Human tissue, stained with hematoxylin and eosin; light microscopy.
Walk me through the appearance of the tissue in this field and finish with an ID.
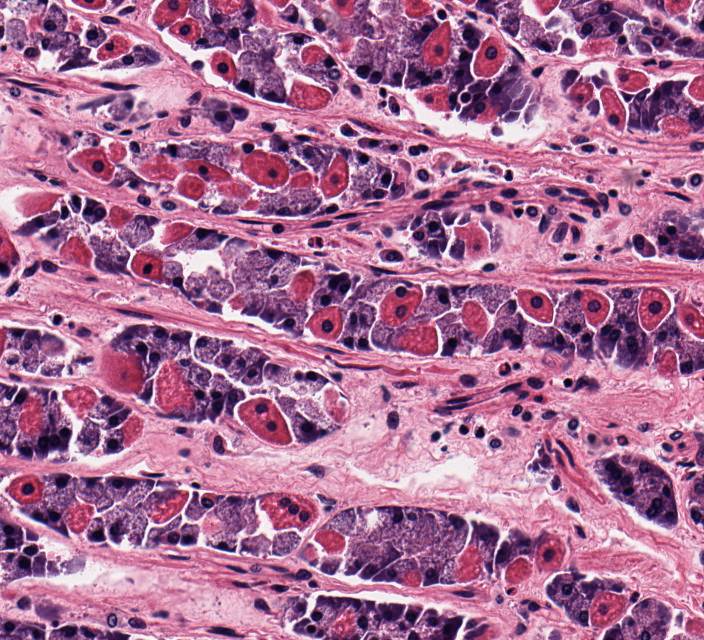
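You'll spot parietal cells with bright pink cytoplasm scattered all through the cords, and they're larger than the purple cells around them. Neighbouring cords are kept apart by bands of pink fibrous stroma carrying spindle-shaped nuclei. There are no fat cells anywhere in the field. This is stomach.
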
